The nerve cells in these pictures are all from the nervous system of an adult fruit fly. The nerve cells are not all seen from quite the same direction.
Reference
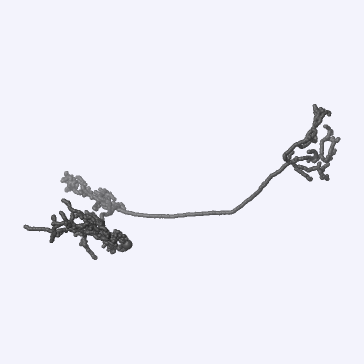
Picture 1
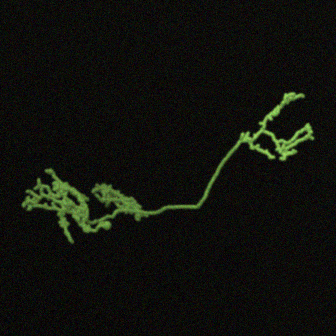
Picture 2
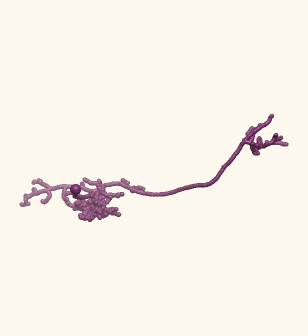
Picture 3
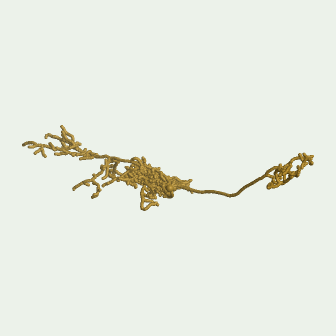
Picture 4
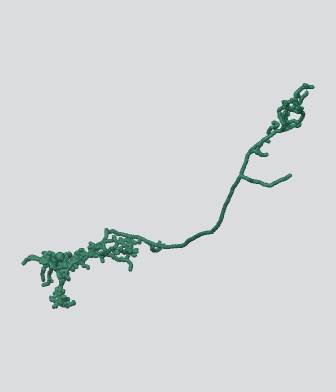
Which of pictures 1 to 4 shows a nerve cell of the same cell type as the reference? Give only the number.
1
